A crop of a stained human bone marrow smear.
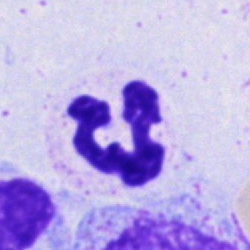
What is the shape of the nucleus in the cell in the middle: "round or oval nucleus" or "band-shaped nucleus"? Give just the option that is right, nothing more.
Band-shaped nucleus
